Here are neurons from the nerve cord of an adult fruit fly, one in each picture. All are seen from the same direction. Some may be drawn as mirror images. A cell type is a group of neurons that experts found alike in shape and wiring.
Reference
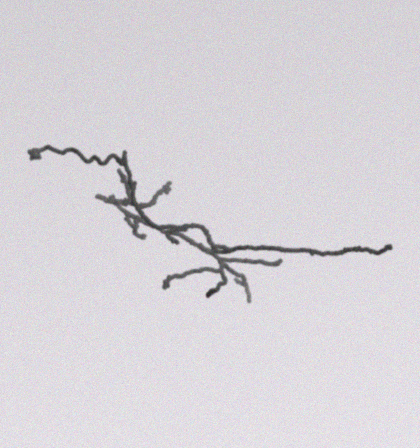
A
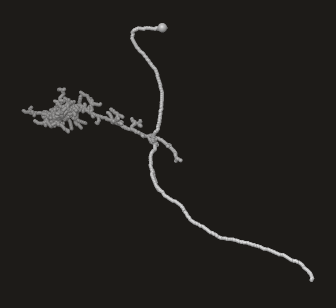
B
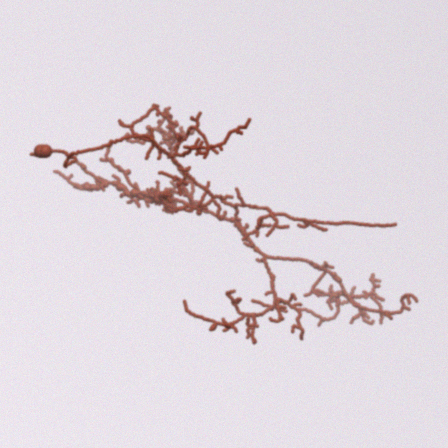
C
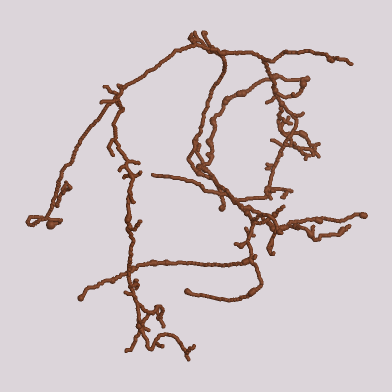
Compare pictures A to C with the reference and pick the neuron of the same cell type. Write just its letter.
B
